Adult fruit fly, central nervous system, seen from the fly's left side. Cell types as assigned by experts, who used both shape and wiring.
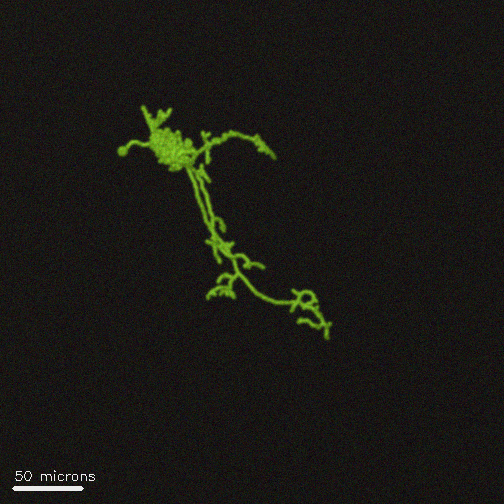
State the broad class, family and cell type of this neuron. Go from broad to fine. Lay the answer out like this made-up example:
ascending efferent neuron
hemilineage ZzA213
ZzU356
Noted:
central-brain intrinsic neuron
hemilineage CREa2_ventral
LAL027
